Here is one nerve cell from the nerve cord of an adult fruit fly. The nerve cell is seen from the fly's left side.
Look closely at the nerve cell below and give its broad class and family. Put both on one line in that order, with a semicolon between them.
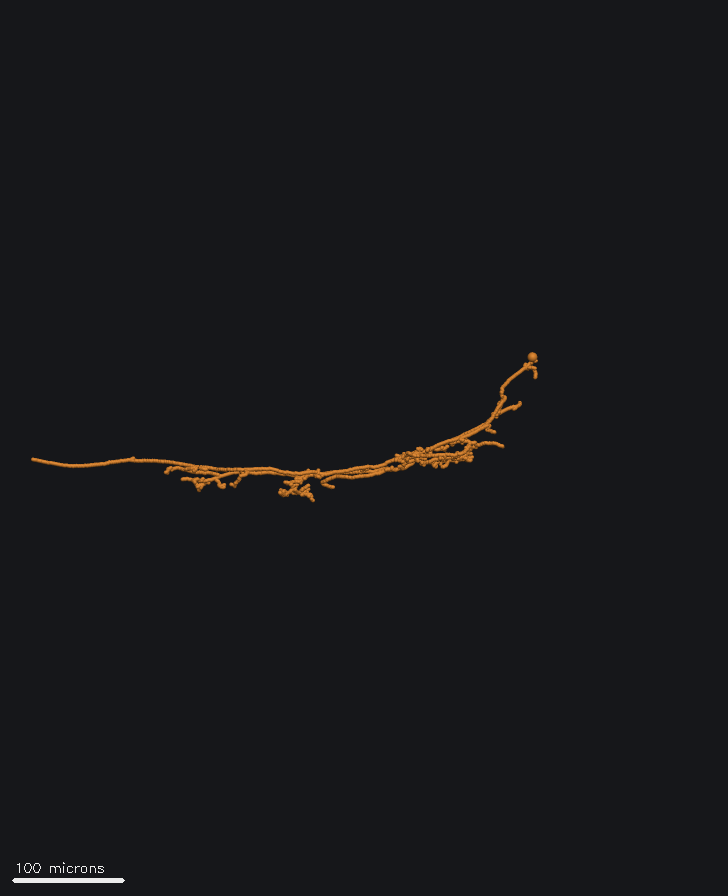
ascending neuron; hemilineage 23B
